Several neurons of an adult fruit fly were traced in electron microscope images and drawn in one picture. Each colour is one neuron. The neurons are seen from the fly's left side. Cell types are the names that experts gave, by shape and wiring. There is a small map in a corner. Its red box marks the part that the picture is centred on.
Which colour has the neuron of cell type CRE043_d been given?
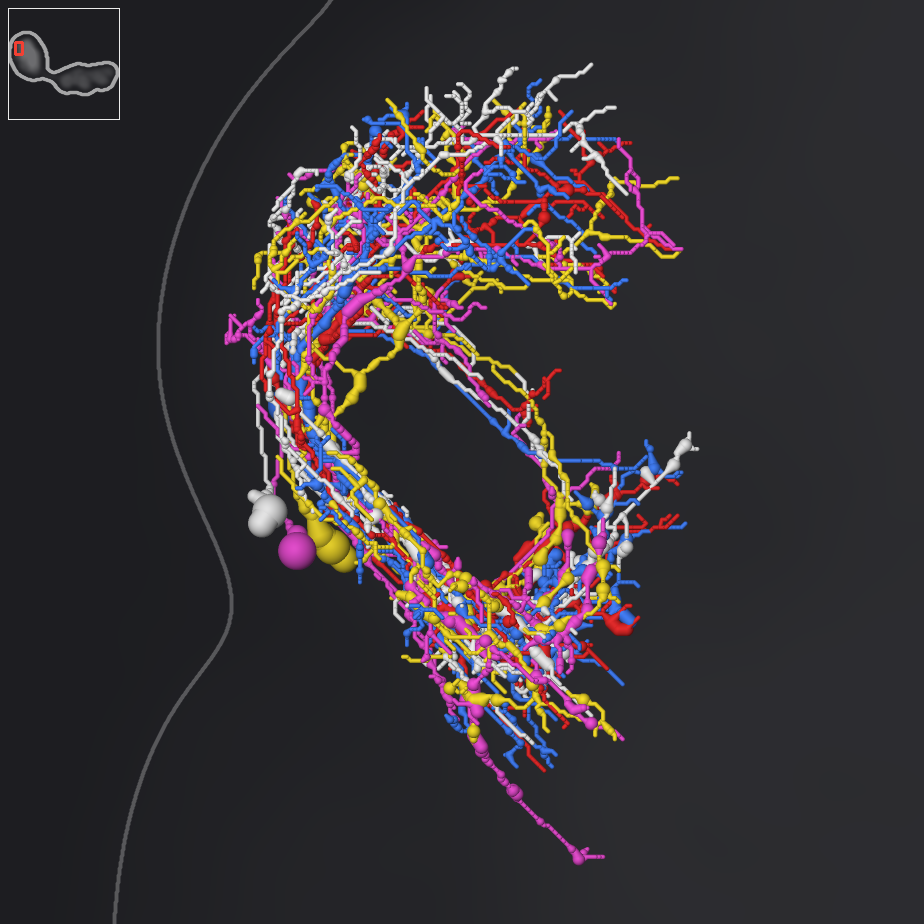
red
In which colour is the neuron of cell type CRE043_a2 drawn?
yellow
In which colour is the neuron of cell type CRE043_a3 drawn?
magenta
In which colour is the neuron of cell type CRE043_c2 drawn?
blue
